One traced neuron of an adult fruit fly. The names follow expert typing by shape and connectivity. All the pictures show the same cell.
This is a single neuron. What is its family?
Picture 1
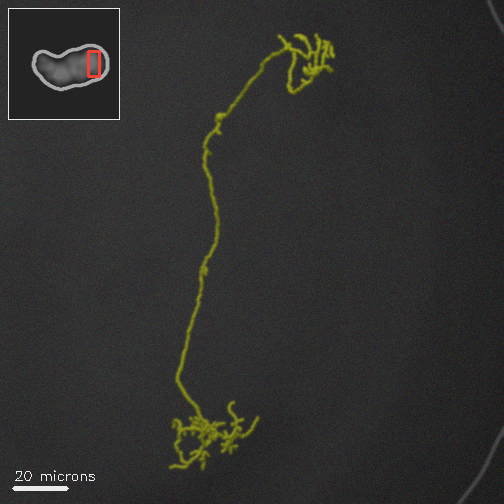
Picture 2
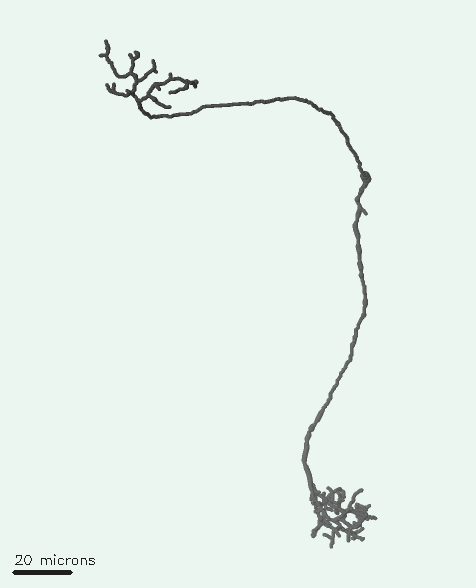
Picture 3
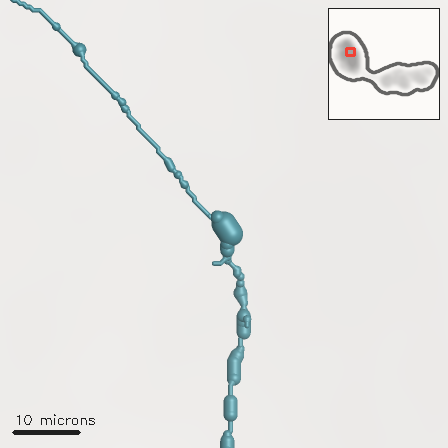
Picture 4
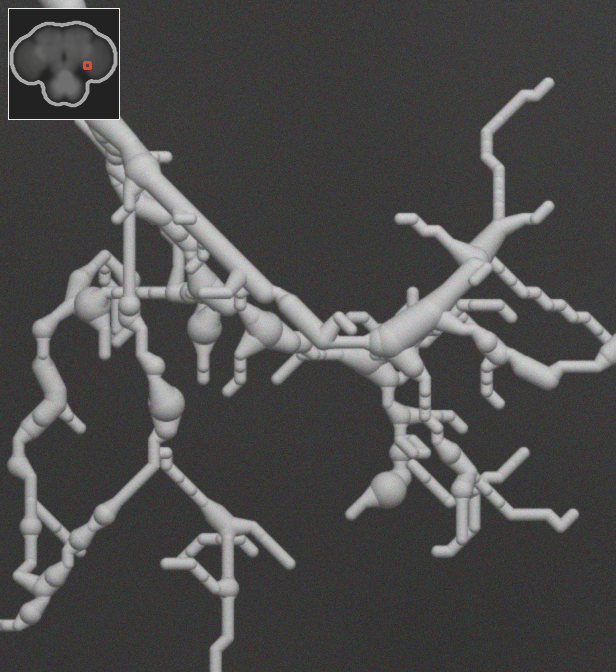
hemilineage VPNd2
